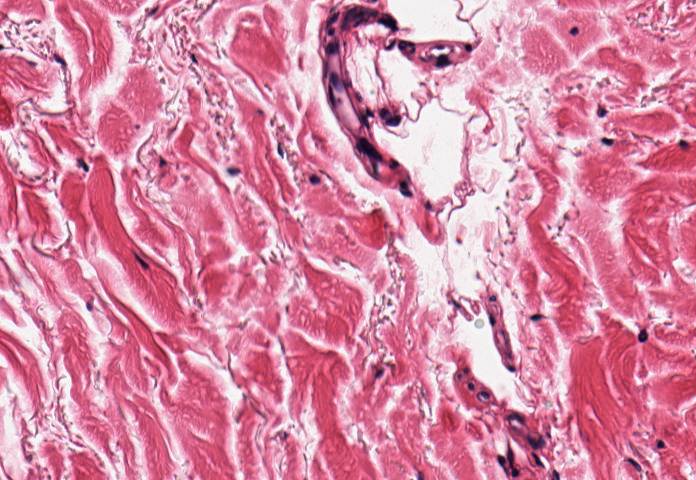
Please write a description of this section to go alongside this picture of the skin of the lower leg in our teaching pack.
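Throughout the field, clear clefts pull the fibres apart, consistent with processing artefact. Nuclei within and between the fibres are sparse, small and dark. A vessel wall carries a row of dark-staining nuclei along its edge. No fat cells are present anywhere in the field.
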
